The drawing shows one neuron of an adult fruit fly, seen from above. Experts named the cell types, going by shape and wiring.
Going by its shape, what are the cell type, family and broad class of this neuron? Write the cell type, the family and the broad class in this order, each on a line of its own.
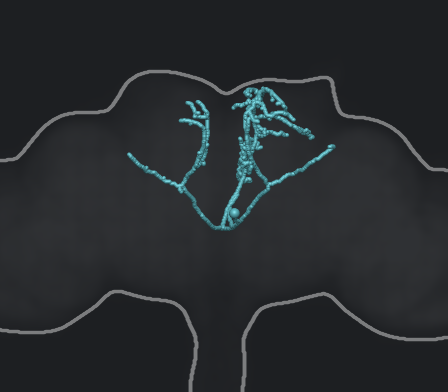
CB3250
hemilineage DM1_antero_dorsal
central-brain intrinsic neuron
